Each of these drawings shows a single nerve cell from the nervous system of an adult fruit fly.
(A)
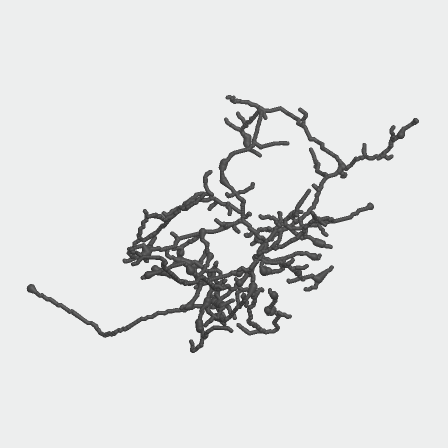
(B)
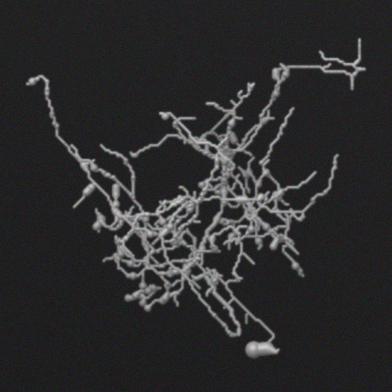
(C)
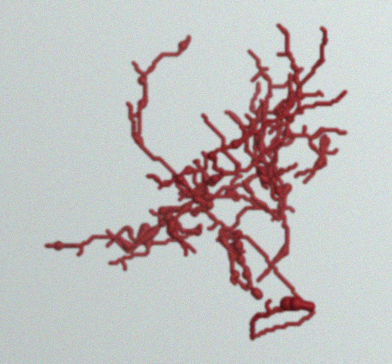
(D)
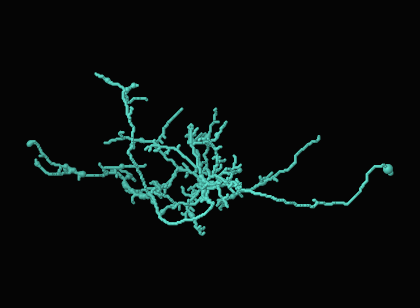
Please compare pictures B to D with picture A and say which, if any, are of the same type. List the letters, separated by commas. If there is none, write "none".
C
